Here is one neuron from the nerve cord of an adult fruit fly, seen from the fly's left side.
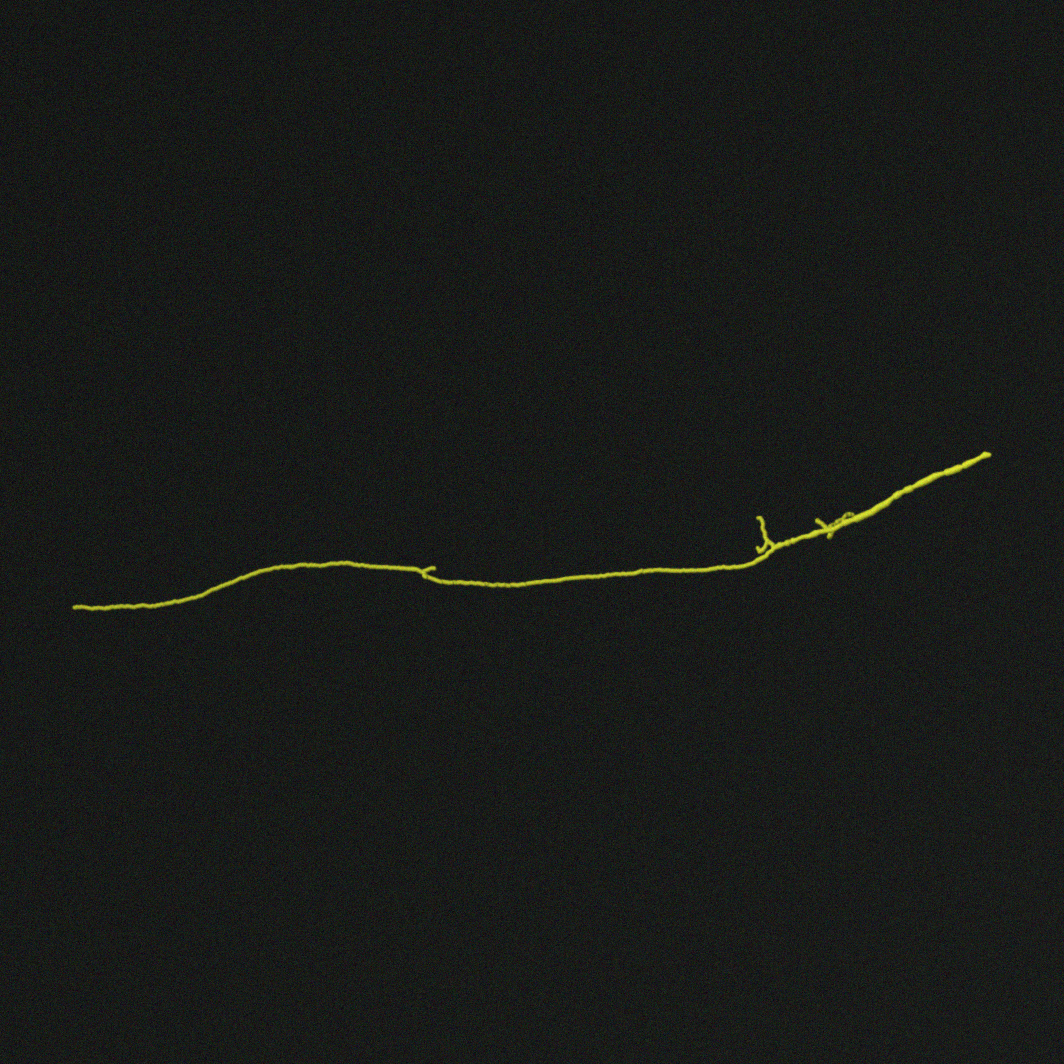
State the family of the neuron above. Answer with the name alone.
class mechanosensory proprioceptive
